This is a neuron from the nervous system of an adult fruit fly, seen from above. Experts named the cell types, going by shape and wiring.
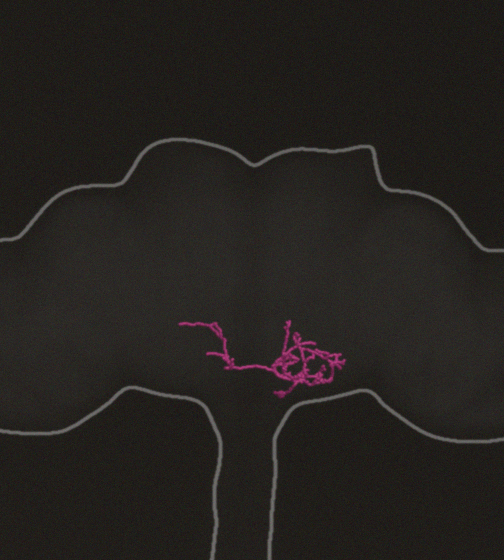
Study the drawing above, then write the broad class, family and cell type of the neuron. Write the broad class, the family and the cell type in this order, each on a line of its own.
central-brain intrinsic neuron
hemilineage DM6_posterior
CB3197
